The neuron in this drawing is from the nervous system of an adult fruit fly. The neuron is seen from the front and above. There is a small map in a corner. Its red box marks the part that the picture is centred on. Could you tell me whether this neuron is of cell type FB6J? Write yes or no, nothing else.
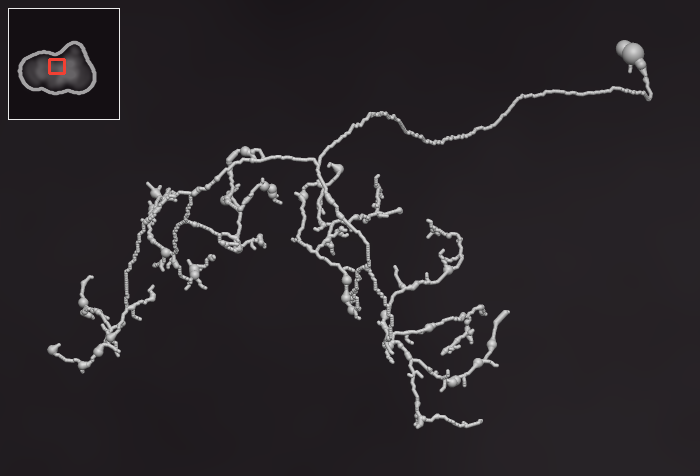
no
